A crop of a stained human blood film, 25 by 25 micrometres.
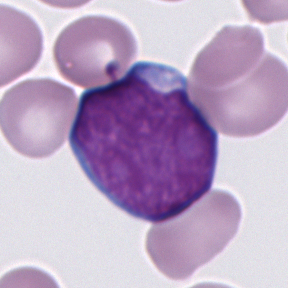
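Myeloblast measuring about 15 by 13 micrometres, its nucleus occupying about 80% of the cell's area. The nucleus is a single mass without lobes. Its chromatin is finely and evenly stippled, not gathered into coarse dark clumps. A thin blue rim of cytoplasm surrounds it, widest at the top of the cell, where it forms a pale crescent.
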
